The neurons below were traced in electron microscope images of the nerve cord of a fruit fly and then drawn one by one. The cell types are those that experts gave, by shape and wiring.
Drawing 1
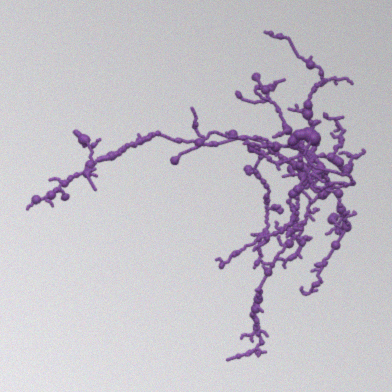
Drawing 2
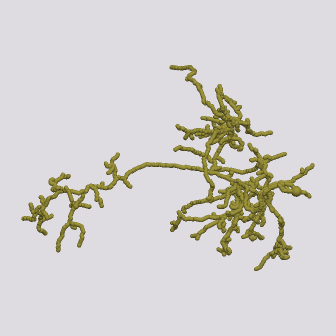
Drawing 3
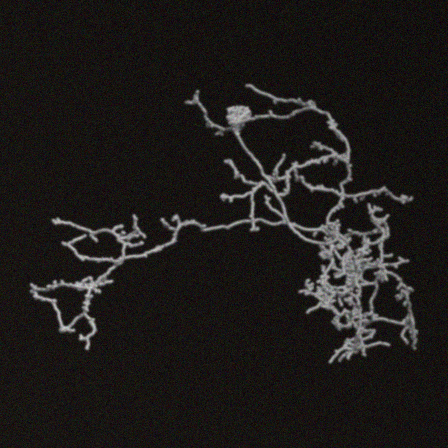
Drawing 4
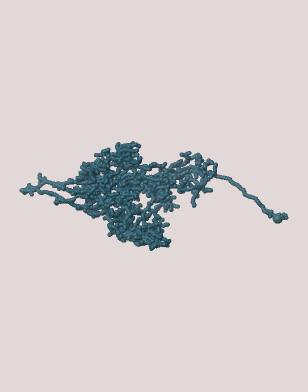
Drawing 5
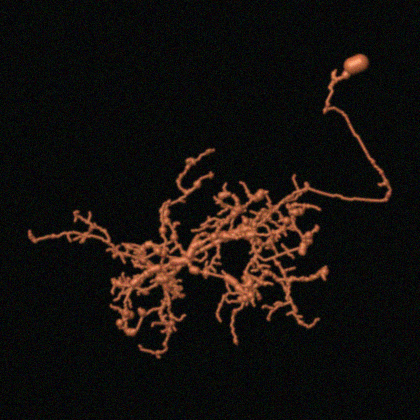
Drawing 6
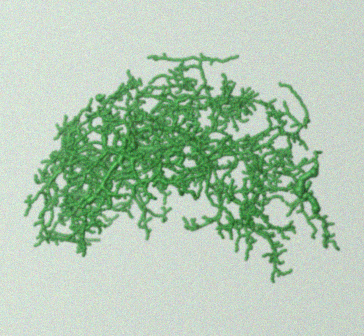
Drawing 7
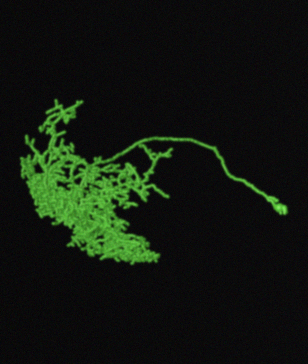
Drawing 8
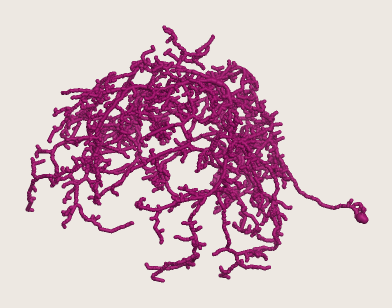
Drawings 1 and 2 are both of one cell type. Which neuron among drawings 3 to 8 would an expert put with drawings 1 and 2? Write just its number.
3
